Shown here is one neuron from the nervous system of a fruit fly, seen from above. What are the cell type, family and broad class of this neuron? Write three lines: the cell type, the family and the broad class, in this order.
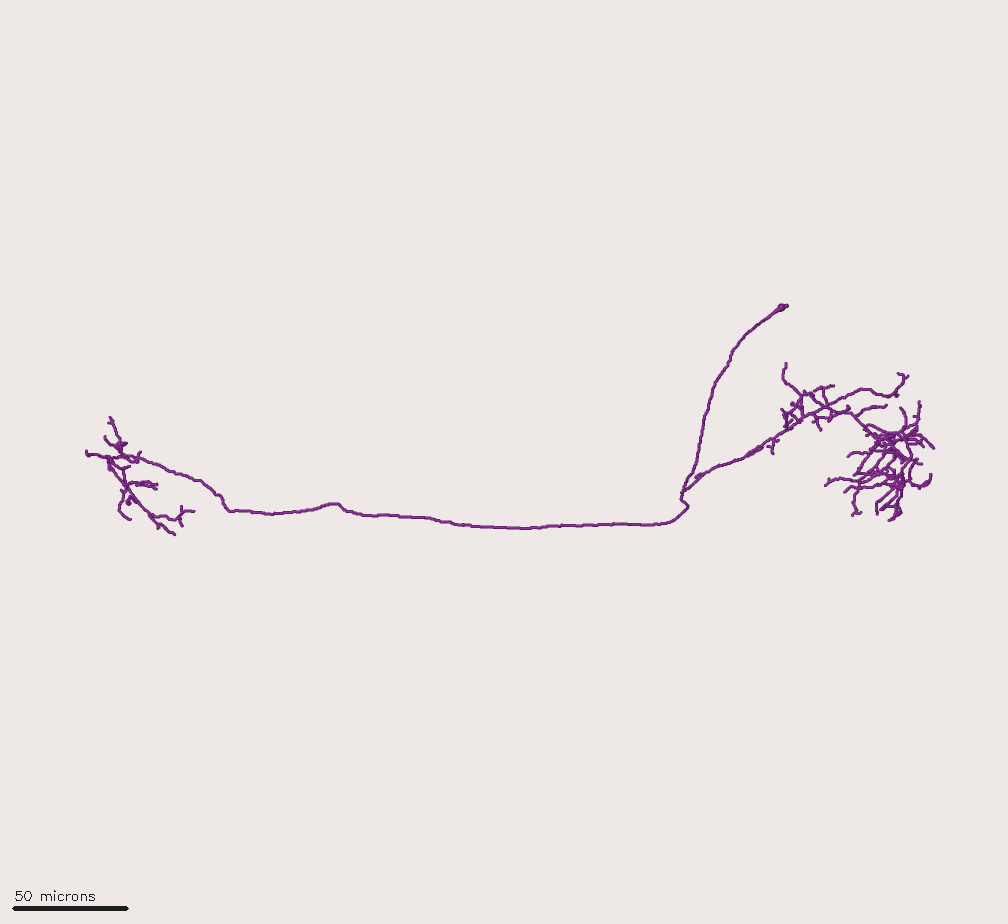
CB4168
hemilineage VLPa2
central-brain intrinsic neuron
